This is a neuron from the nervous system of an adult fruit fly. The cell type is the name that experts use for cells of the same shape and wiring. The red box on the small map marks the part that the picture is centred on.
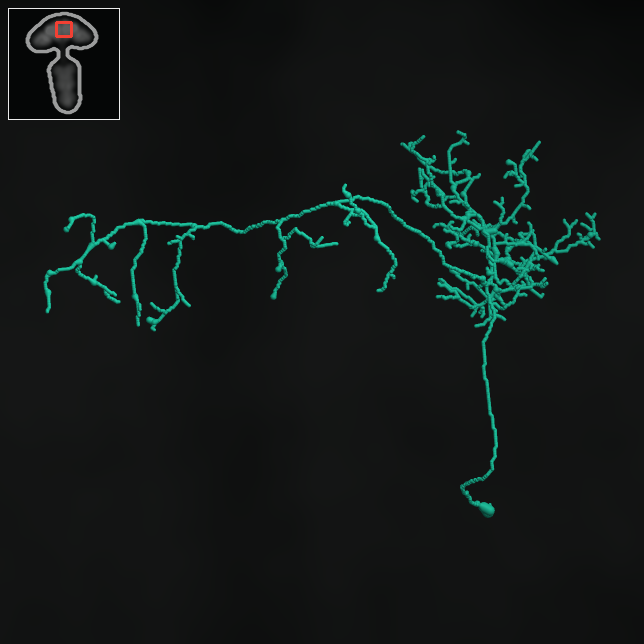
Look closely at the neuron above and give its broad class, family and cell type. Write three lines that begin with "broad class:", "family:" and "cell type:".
broad class: central-brain intrinsic neuron
family: hemilineage SIPp1
cell type: FB6T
